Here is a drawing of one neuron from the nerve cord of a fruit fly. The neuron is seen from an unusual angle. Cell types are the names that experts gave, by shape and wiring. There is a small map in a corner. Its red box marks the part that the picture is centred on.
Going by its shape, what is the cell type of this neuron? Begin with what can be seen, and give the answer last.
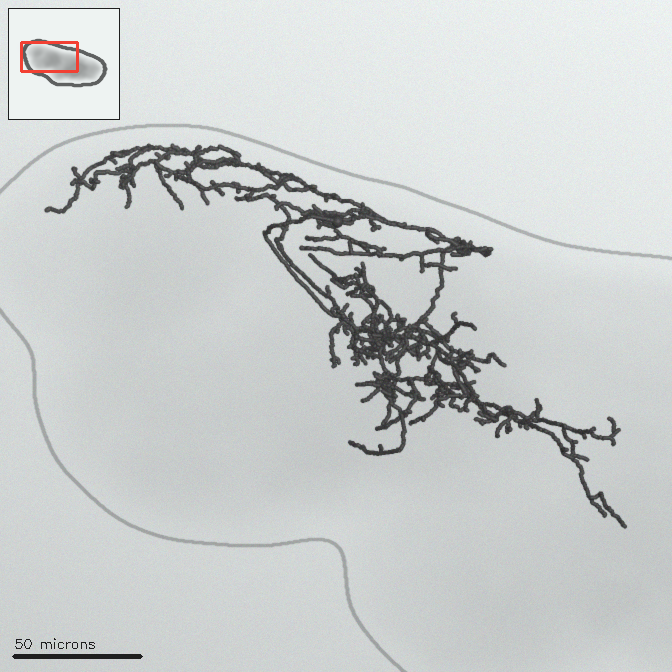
By the scale bar it is about 250 microns wide in this view. Dozens of branch ends can be seen. Its broad class is nerve-cord intrinsic neuron. Its cell type is IN23B095.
